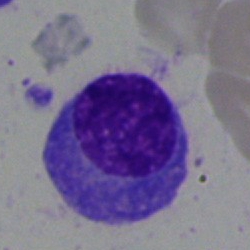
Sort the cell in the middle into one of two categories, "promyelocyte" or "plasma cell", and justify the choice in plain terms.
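That one's a plasma cell. Its outline is smooth and rounded, without surface projections. The cytoplasm is deep blue and lopsided, a wide rim on the lower left and just a thin one on the upper right. The chromatin's dark purple, stippled with small paler spots.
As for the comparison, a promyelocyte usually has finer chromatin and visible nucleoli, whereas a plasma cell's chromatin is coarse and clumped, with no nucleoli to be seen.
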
